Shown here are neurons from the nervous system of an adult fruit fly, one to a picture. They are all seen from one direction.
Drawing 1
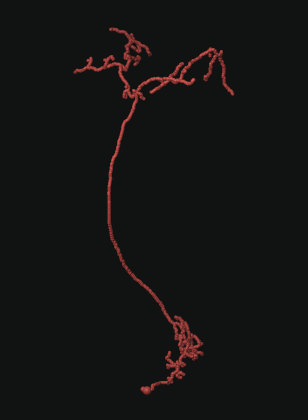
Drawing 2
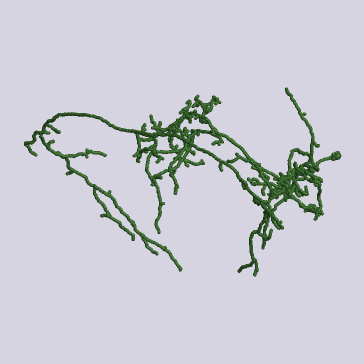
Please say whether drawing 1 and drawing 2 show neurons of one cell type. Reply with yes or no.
no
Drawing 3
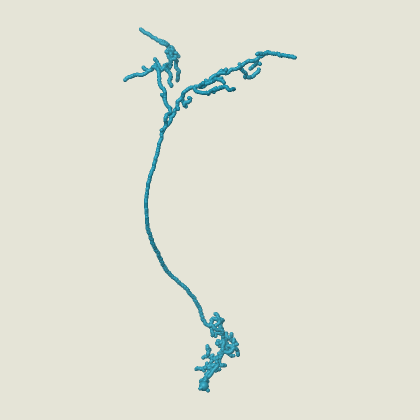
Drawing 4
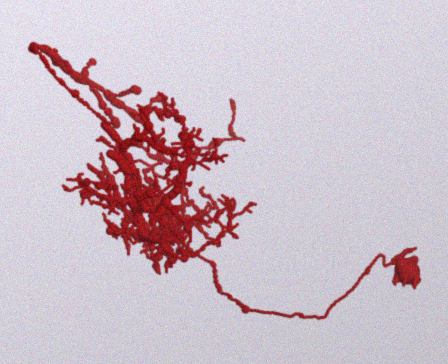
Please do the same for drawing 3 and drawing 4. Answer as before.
no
